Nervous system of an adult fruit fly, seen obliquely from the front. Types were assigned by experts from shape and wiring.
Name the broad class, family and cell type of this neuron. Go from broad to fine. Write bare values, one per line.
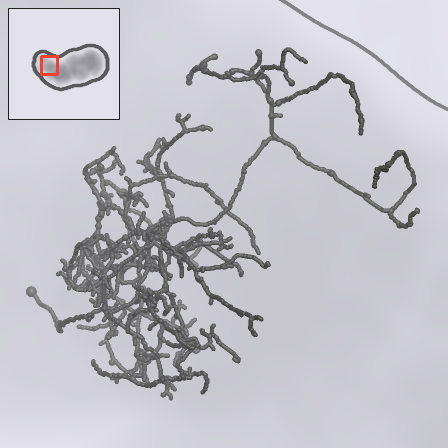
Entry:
nerve-cord intrinsic neuron
hemilineage 04B
IN04B080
